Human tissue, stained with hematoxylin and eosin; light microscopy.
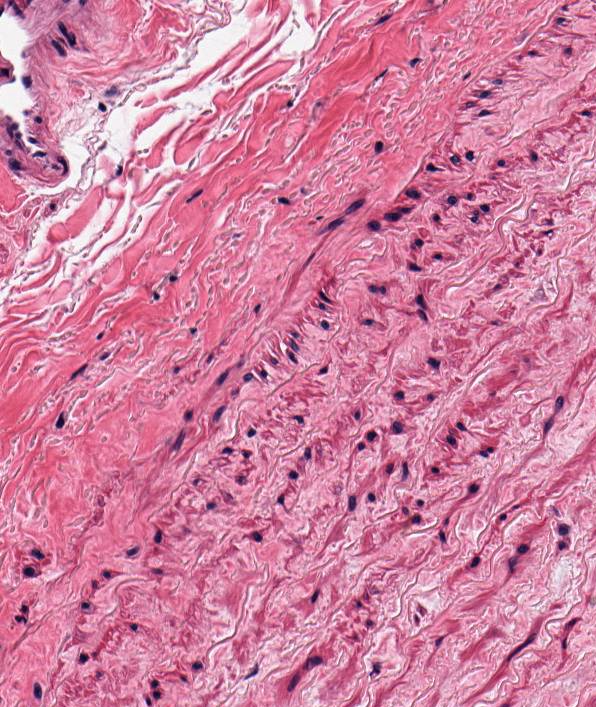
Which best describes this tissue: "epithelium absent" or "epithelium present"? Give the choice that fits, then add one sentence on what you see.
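Epithelium absent. The whole field is fibrous connective tissue with no glands or epithelium.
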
